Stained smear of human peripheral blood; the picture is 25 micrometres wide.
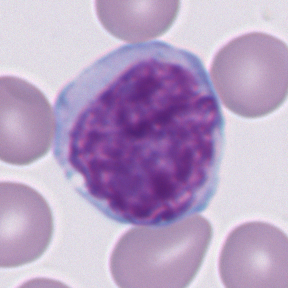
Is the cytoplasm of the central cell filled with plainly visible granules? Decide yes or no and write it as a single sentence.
No, visible granules are absent from the cytoplasm of this cell.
